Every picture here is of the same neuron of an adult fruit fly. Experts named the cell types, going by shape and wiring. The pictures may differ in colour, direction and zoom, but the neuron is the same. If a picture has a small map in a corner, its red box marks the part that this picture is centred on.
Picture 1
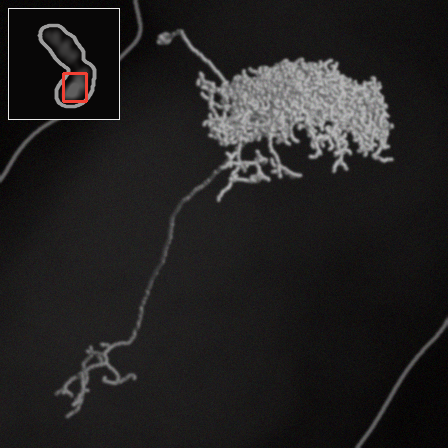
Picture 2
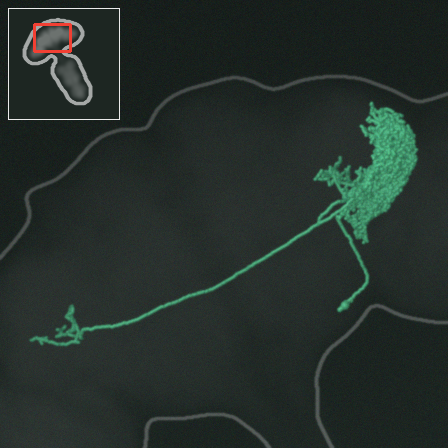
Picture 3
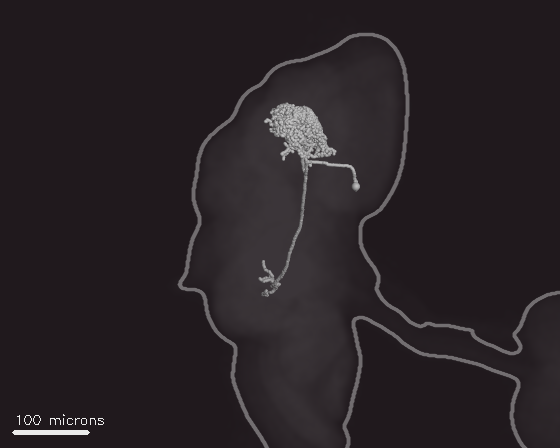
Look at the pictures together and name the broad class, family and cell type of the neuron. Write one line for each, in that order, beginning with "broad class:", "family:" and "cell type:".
broad class: central-brain intrinsic neuron
family: hemilineage VLPl&p2_posterior
cell type: PVLP121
